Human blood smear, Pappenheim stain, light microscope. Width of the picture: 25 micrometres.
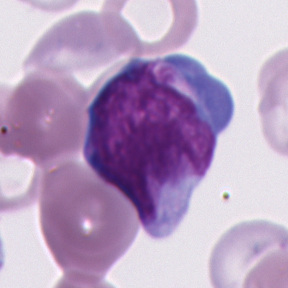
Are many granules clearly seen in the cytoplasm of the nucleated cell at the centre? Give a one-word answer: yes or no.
No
